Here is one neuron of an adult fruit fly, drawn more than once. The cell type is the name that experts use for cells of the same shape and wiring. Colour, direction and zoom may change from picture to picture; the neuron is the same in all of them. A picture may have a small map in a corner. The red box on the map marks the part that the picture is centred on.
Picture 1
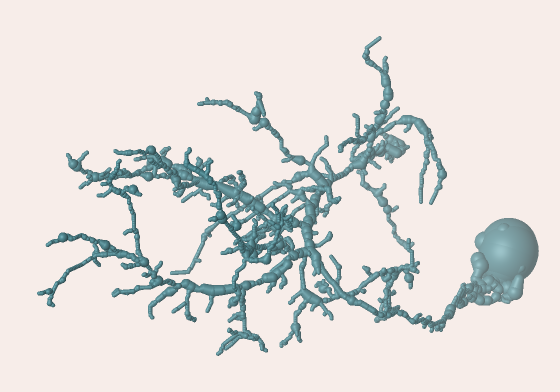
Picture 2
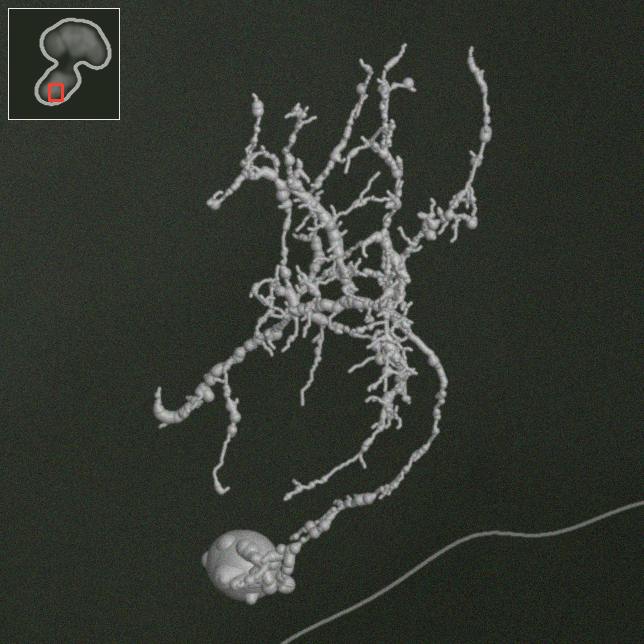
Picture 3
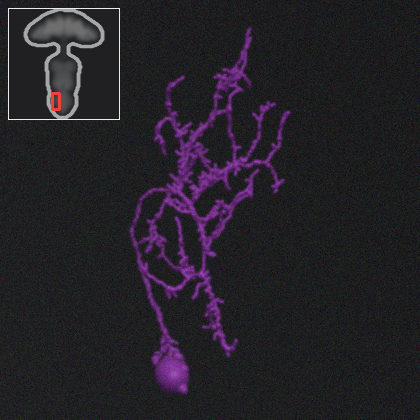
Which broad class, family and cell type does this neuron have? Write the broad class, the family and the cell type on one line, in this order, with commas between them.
motor neuron of the nerve cord, hemilineage 15B, Ti flexor MN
